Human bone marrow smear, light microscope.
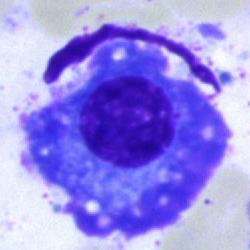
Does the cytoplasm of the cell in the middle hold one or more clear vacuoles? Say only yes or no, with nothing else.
Yes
